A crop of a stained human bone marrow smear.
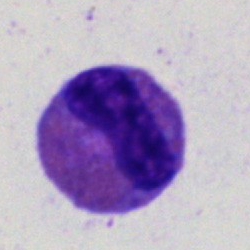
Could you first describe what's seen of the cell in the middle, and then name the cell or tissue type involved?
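A curved band of nucleus lies along the upper right side of the cell, its concave side facing the cytoplasm. Coarse, clumped chromatin shows dark purple masses separated by paler gaps. Pinkish violet cytoplasm takes up about half of the cell. This is an eosinophil.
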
